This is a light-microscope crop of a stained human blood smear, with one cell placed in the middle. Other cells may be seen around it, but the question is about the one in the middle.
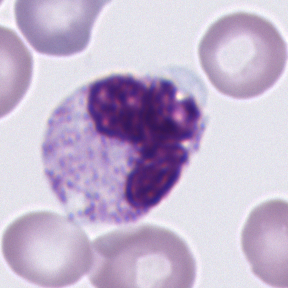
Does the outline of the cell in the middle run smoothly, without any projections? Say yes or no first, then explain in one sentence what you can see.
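No. A faint pale bulge projects from the upper right edge of the cell.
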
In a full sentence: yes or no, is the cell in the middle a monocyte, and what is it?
No, the cell at the centre of the crop is a neutrophil and not a monocyte.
